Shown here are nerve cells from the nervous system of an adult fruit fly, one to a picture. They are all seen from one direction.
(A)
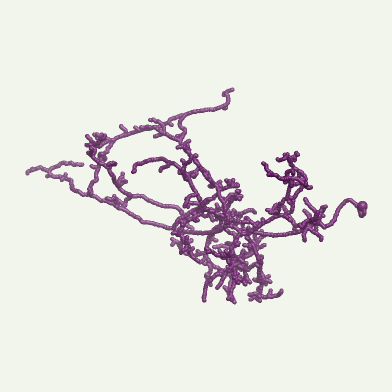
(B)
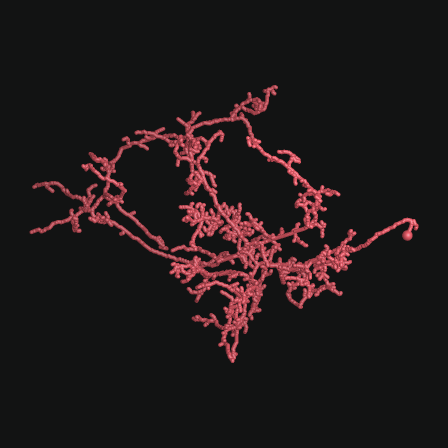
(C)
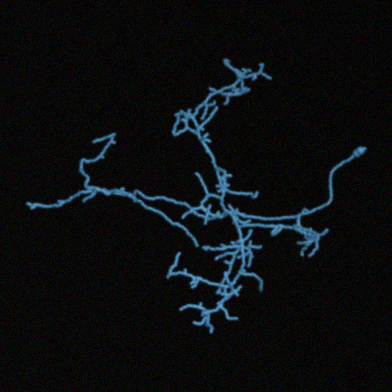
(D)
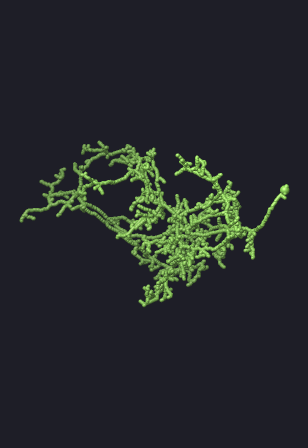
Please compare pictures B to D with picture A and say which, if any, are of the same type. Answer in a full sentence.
Picture B and picture D are of the same cell type.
